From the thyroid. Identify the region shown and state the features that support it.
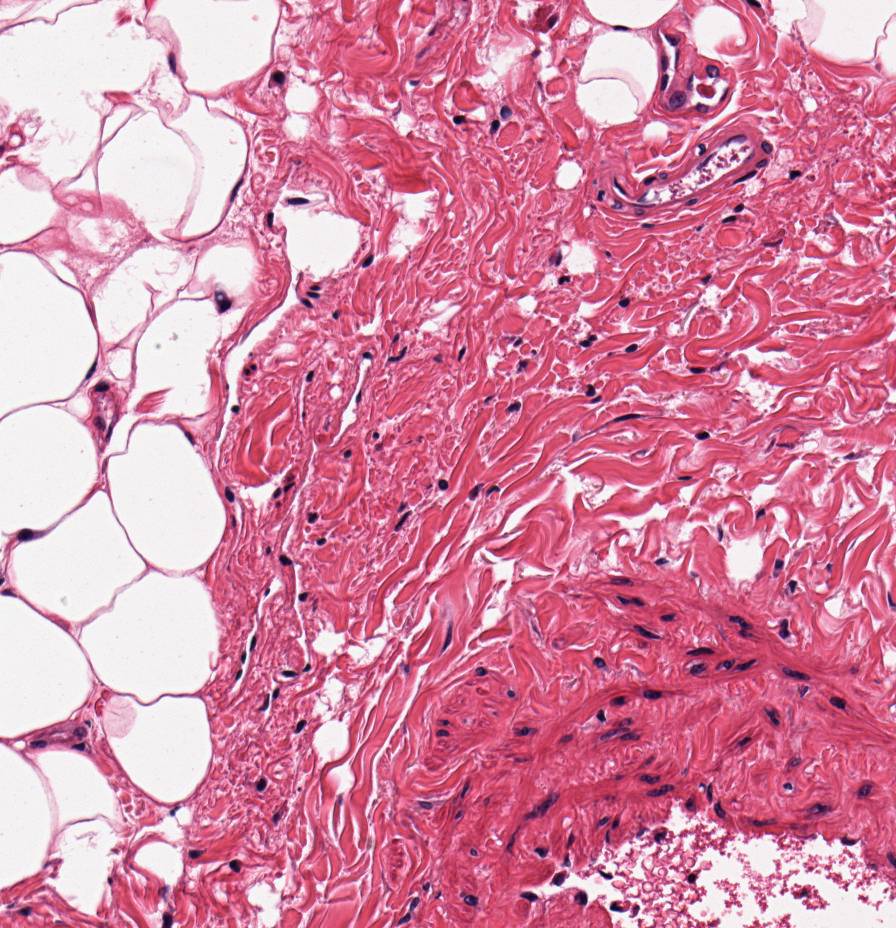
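Dense connective tissue, centre and right, with adipose tissue to the left. The bundles are deeply eosinophilic, wavy and run in varied directions, with narrow clefts between. Fibroblast nuclei are sparse, slender, dark and spindle-shaped.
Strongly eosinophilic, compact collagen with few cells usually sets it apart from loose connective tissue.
Lower right, a curved, more cellular band with many elongated nuclei.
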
